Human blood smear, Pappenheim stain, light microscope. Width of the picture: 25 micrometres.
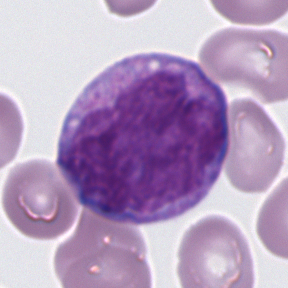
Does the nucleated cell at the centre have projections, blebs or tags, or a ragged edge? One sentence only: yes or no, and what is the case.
No, a rough outline is not present, since the cell's edge is smooth.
